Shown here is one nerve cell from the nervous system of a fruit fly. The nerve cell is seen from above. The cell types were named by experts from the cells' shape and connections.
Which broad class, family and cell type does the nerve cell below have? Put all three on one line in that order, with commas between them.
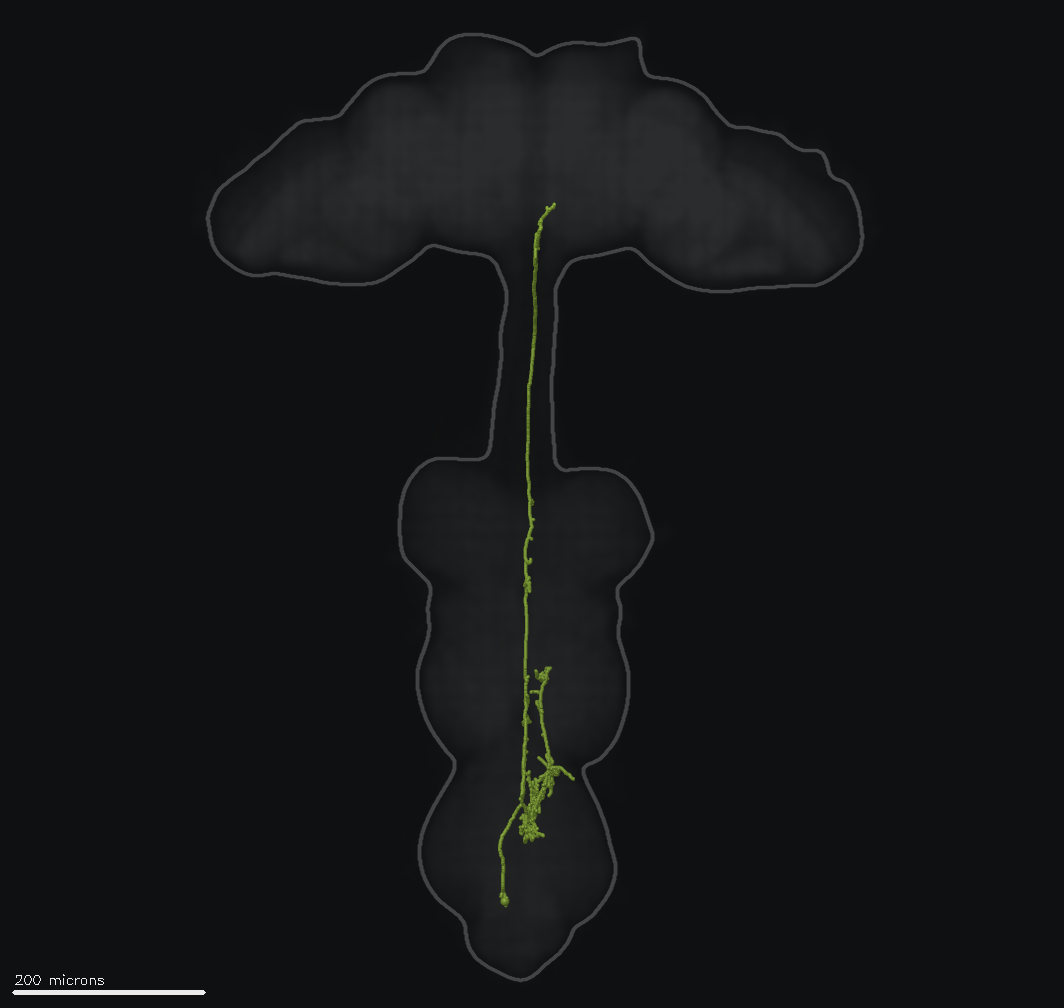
ascending neuron, hemilineage 06B, AN06B039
